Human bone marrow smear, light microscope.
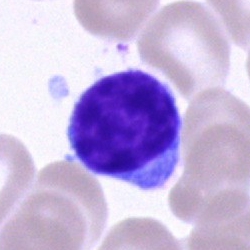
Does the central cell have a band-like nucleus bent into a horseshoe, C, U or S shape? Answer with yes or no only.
No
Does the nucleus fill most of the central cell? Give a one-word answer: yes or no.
Yes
